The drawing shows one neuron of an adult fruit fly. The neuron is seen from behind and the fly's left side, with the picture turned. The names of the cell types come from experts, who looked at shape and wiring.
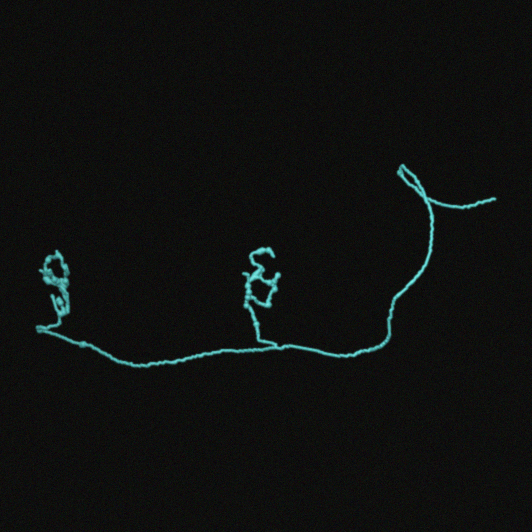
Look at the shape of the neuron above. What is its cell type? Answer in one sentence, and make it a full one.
It is to cell type ORN_DC4 that the neuron belongs.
